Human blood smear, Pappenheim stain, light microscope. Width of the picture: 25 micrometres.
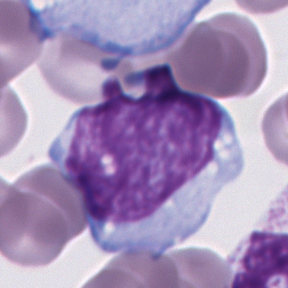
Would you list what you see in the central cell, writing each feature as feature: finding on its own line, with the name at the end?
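Nucleus: fills most of the cell, as I see it.
Cytoplasm: pale blue.
Rim: widest below the nucleus.
Top edge: two small dark knobs jutting out.
Name: myeloblast.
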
